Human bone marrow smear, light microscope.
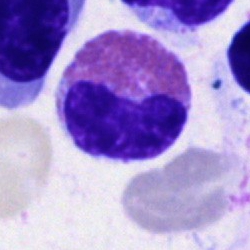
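Eosinophil. The outline looks smooth and round, as far as I can tell. The nucleus, I notice, is kidney-shaped, indented on its upper edge, and sits in the lower half of the cell. Around it the cytoplasm seems pinkish-lilac.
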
